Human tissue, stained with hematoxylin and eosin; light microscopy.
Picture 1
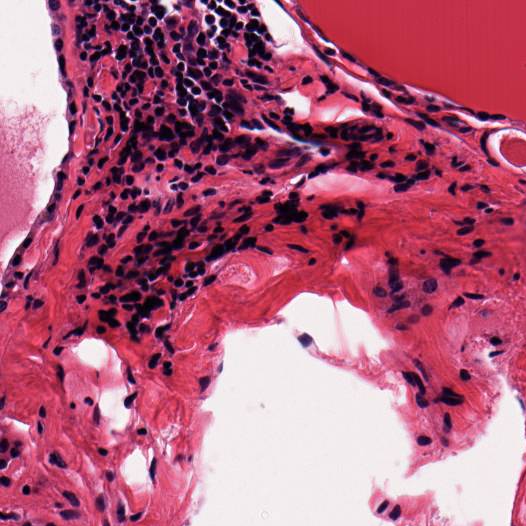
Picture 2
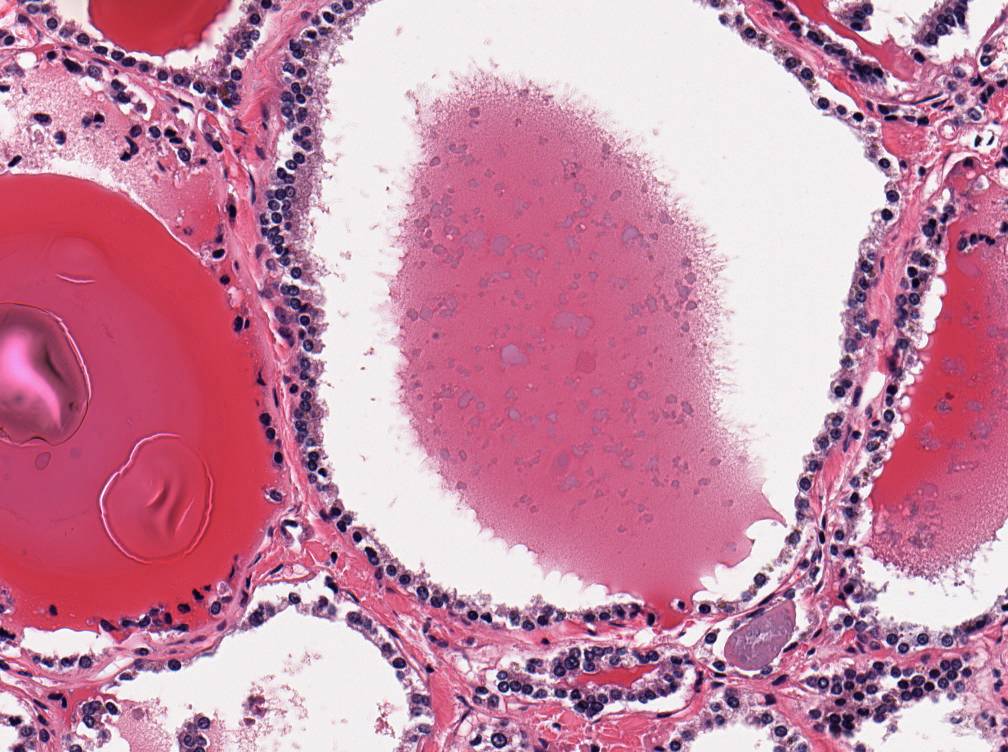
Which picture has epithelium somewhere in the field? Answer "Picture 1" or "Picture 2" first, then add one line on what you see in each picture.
Picture 2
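In picture 1: No epithelial lining is seen along any edge of the tissue in this field.
In picture 2: Each follicle is lined by a single layer of low cuboidal epithelial cells.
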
